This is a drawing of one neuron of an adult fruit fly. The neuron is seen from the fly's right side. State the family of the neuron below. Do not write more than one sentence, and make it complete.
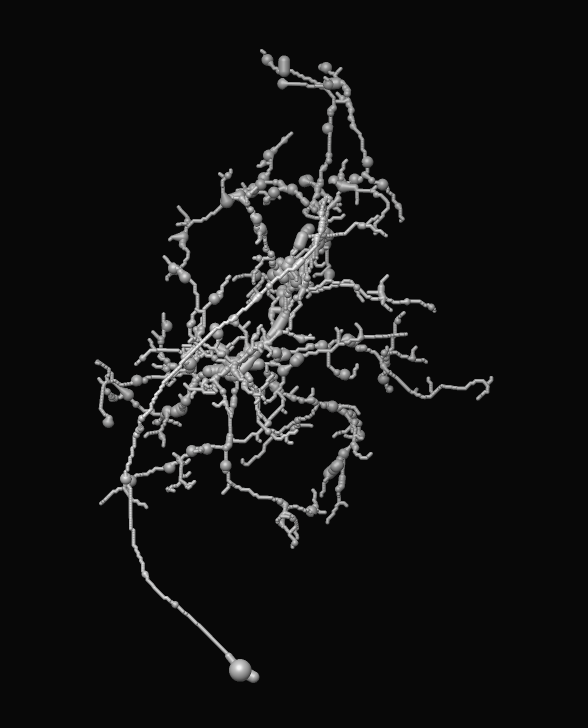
Grouped by family, the neuron goes with hemilineage 12B.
